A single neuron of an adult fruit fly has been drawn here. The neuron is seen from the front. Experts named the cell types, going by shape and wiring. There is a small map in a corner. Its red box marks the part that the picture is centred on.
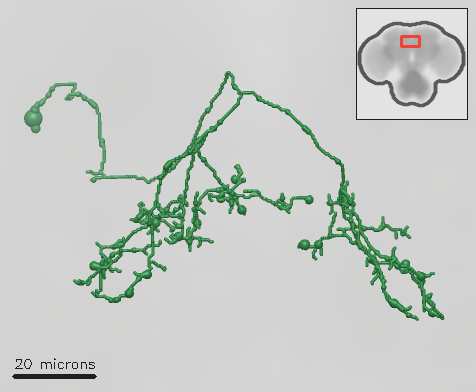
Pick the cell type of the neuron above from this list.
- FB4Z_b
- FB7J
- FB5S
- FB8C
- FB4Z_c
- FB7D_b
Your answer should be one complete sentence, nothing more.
This neuron counts as a member of the cell type FB4Z_b.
